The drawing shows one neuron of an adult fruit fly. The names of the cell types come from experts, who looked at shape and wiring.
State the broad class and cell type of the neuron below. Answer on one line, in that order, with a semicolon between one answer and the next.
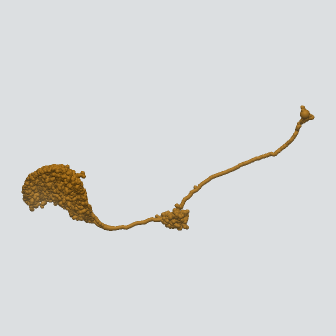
visual centrifugal neuron; DCH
